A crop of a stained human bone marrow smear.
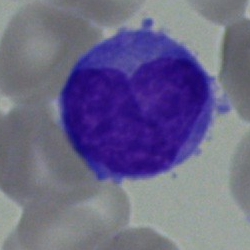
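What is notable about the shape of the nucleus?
It has a notch at its top edge that gives it a heart-like shape.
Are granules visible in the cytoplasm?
No granules are visible.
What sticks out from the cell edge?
Small bleb-like projections.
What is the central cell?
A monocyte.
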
